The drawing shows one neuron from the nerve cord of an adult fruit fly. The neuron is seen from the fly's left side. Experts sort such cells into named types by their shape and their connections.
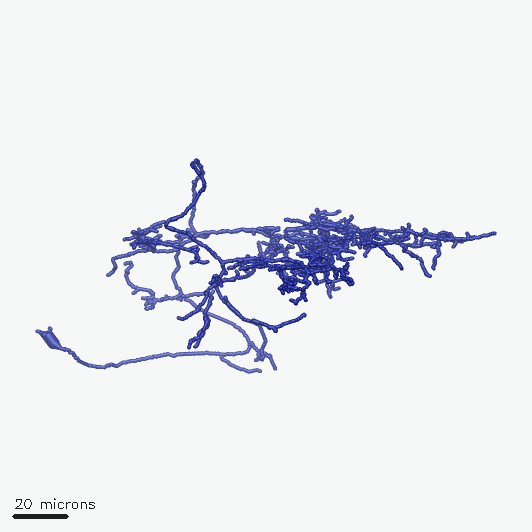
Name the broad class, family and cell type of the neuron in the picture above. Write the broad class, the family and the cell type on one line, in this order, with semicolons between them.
nerve-cord intrinsic neuron; hemilineage 02A; IN02A020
